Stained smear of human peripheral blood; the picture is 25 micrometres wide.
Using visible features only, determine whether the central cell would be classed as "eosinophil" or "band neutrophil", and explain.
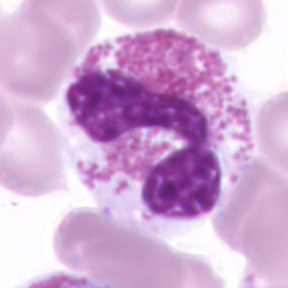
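Answer: eosinophil. What settles it is the nucleus: two lobes, joined on the right side of the cell, rather than a single unsegmented band.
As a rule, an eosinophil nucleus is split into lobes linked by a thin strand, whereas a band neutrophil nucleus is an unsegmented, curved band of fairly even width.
Chromatin dark purple and coarsely clumped. Granules round, fairly even in size.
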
